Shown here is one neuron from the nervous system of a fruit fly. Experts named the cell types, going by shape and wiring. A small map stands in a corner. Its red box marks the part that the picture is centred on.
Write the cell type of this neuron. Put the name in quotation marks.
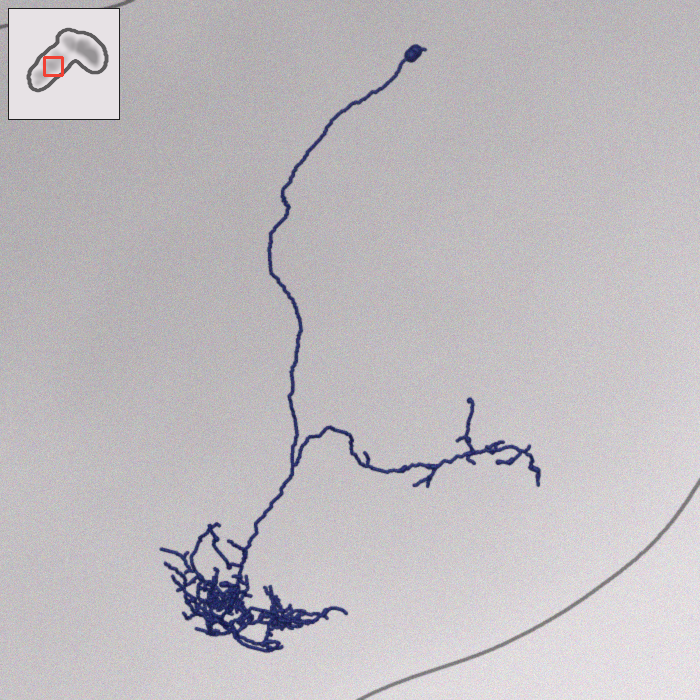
"IN13B093"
